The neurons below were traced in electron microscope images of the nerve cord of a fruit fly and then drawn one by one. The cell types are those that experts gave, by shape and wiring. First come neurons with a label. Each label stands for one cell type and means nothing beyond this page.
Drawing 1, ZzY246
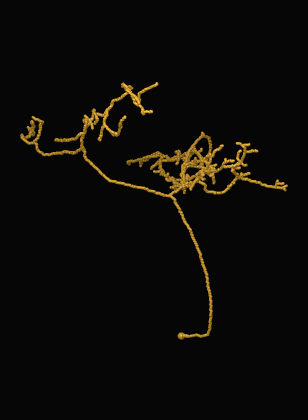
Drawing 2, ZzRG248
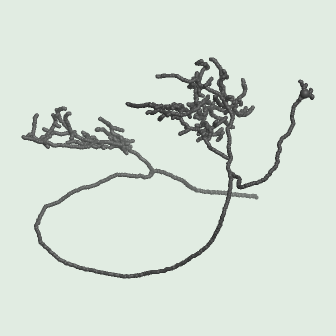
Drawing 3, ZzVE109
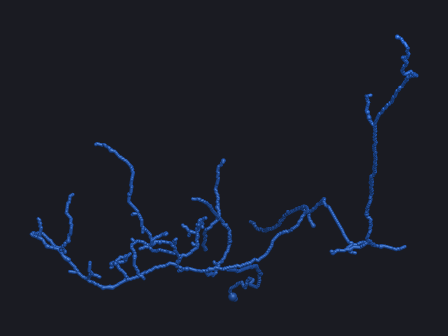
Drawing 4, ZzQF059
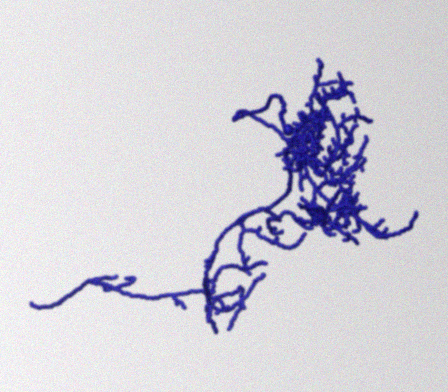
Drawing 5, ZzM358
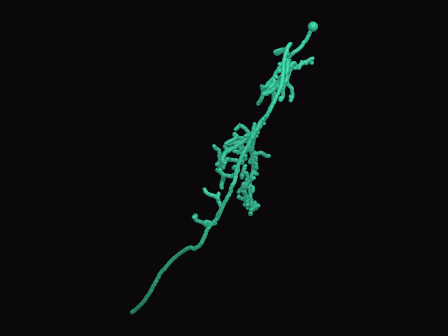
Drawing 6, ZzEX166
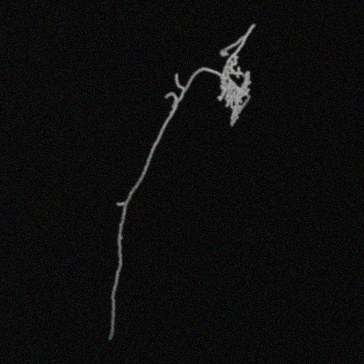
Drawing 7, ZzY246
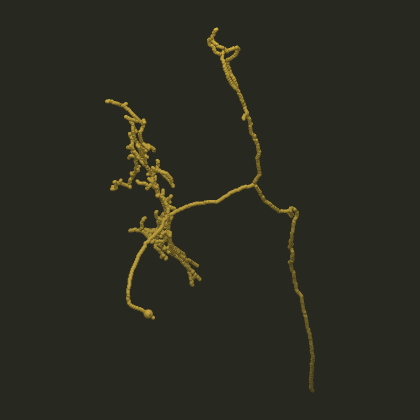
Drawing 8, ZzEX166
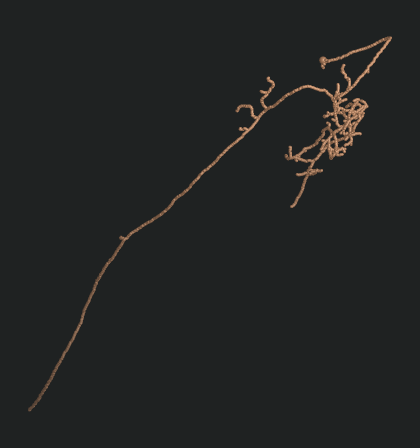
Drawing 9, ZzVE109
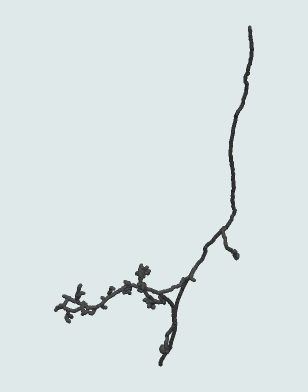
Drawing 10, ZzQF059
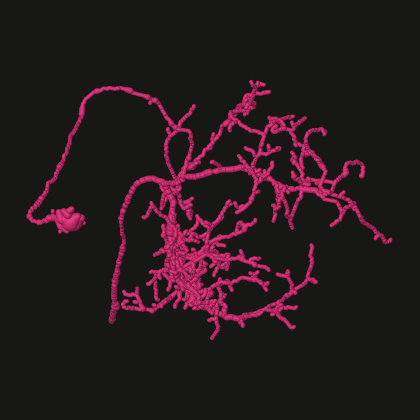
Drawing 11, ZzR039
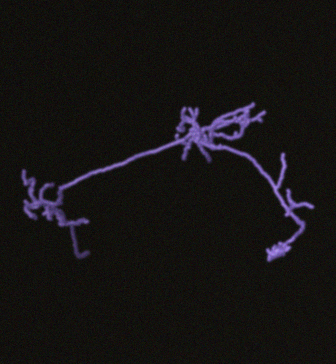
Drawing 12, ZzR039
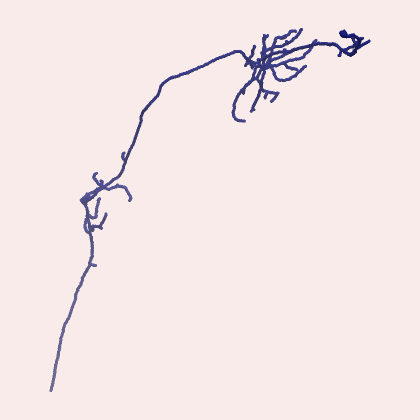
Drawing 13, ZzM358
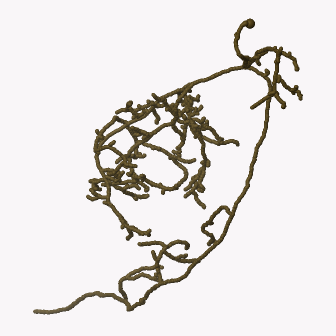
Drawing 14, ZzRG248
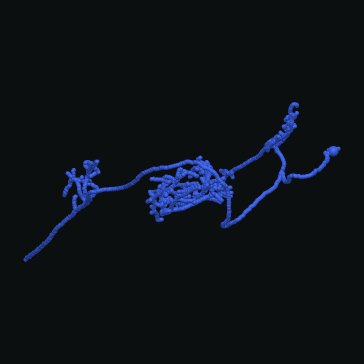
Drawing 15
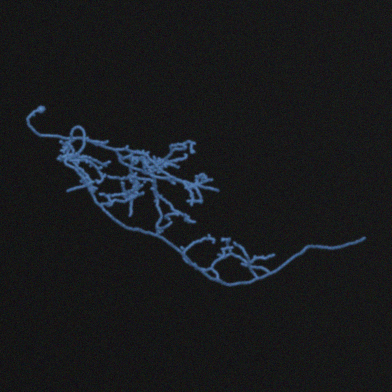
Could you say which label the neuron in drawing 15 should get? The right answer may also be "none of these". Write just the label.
ZzM358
